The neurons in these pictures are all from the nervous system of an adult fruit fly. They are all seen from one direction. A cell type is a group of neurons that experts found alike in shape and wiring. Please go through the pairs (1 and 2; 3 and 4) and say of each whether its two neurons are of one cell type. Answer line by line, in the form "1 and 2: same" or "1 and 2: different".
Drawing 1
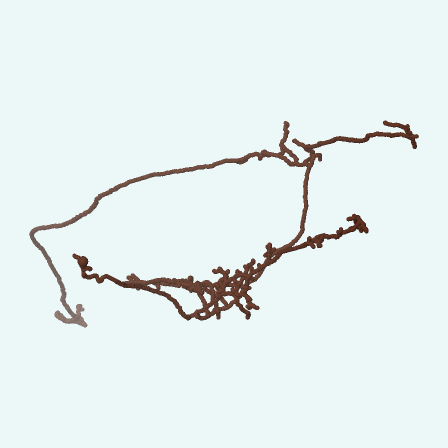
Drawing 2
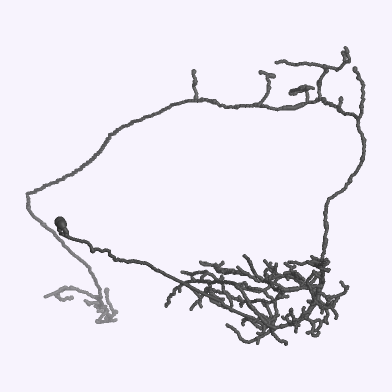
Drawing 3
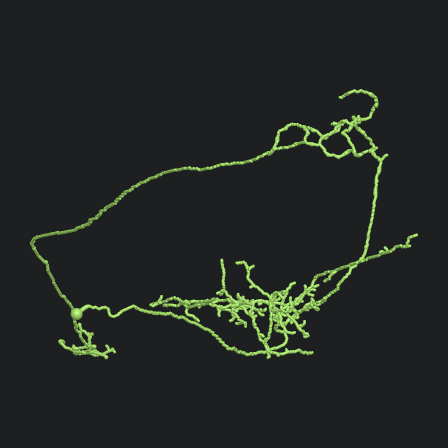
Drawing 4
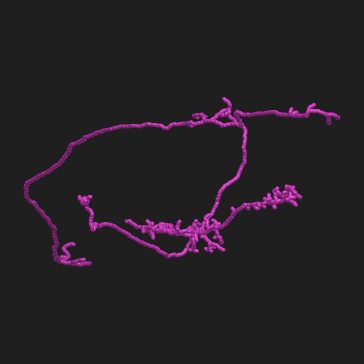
1 and 2: different
3 and 4: same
